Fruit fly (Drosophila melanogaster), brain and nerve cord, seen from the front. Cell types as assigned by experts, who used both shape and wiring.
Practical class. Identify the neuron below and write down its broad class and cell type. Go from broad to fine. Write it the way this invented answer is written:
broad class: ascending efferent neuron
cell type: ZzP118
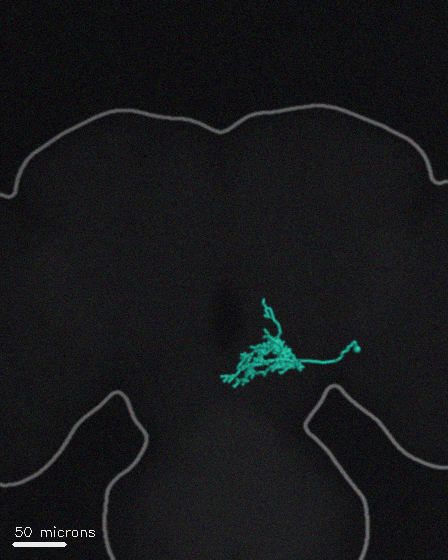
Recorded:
broad class: central-brain intrinsic neuron
cell type: GNG566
